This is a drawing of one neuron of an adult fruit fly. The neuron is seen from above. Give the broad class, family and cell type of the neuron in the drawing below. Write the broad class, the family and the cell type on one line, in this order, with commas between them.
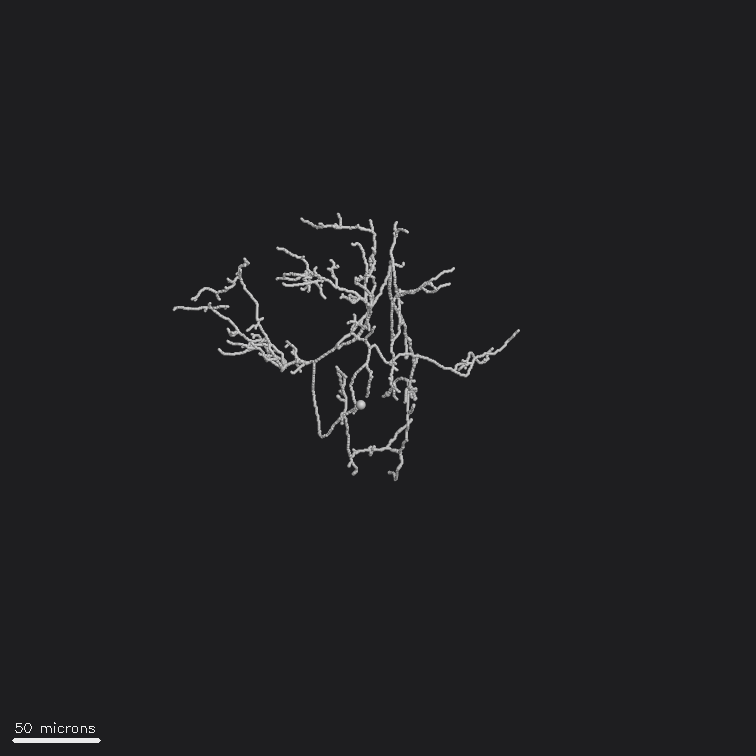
central-brain intrinsic neuron, hemilineage SMPpm1, CL208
